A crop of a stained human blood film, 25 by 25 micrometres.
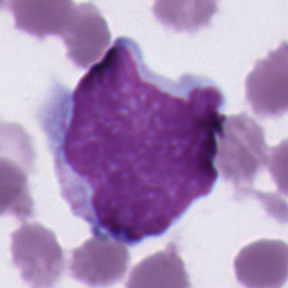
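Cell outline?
Irregular and angular, not round.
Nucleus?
Irregular, angular outline, notched along the upper edge; stains deep purple-magenta.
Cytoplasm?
Thin rim, pale grey-blue.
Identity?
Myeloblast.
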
